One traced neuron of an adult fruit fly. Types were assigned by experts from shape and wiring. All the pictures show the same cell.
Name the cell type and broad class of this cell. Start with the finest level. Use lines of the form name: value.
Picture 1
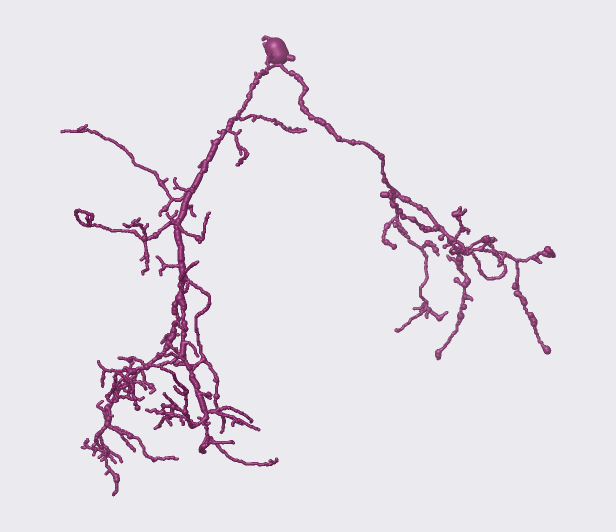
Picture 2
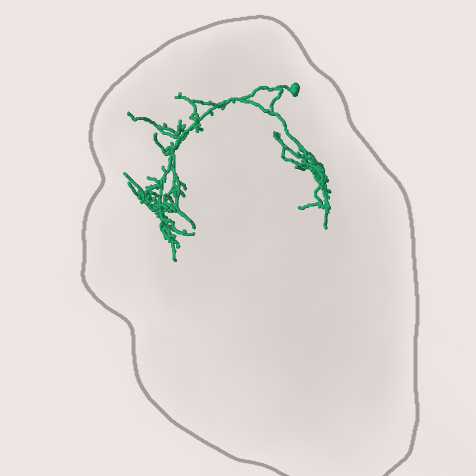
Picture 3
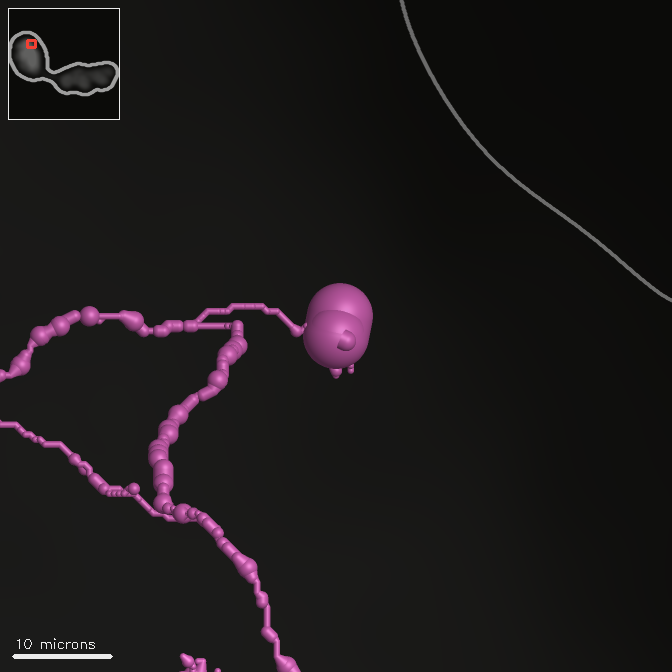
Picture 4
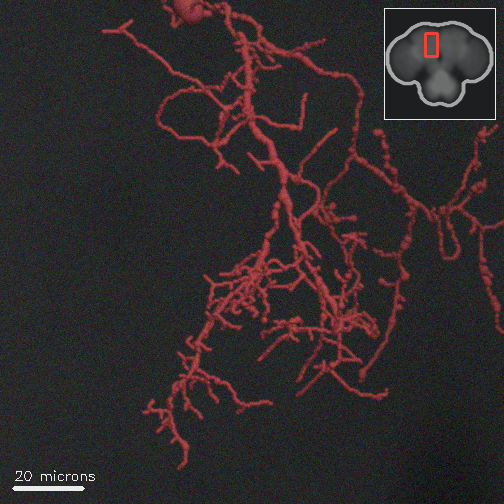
cell type: IB049
broad class: central-brain intrinsic neuron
